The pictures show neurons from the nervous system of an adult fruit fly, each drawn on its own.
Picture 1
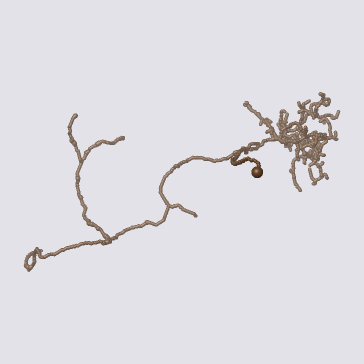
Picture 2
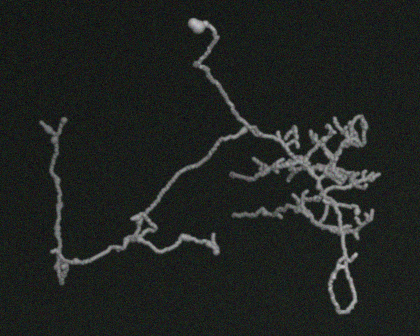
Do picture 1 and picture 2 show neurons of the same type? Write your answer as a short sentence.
They are of the same cell type.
